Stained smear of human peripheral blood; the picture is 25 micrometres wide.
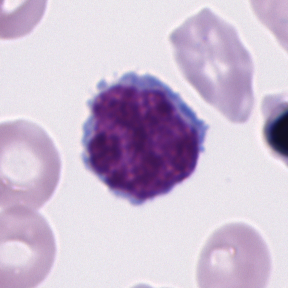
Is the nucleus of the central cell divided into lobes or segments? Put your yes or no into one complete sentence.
No, this cell's nucleus is one compact mass of round, oval or kidney shape.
